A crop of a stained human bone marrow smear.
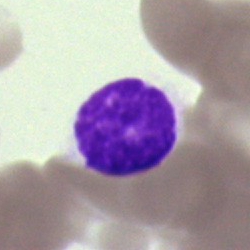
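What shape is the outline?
Round, with a slightly bumpy edge.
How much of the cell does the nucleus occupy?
Nearly all of it, leaving at most a very thin pale rim of cytoplasm, with no granules visible.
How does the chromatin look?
Dark purple and coarsely clumped, with small paler patches between the clumps.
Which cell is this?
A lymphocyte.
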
